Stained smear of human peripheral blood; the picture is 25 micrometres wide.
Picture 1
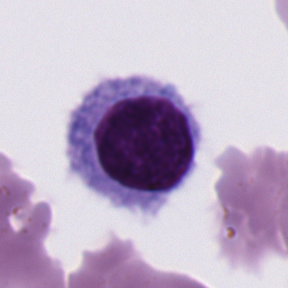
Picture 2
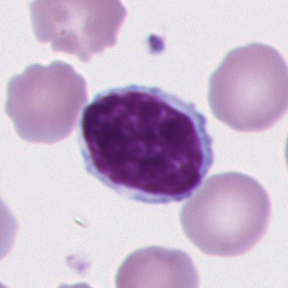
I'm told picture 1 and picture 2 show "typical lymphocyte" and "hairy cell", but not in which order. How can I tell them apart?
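The hairy cell is in picture 1; picture 2 holds the typical lymphocyte. They come out at much the same size: about 12 micrometres across for the hairy cell, about 12 by 10 micrometres for the typical lymphocyte. Where they part is in how much of each cell the nucleus takes up: about 50% of the area in the hairy cell, about 80% in the typical lymphocyte, whose cytoplasm is only a thin pale grey-blue rim.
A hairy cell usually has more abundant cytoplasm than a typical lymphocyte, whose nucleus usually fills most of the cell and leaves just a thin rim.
The hairy cell's cytoplasm also looks mottled and flocculent rather than smooth. Then the borders: the hairy cell's is ragged and fuzzy rather than crisply smooth, while the typical lymphocyte's is finely uneven only along its right side.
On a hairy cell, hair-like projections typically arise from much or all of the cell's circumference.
The nuclei differ in shape as well: round and about 9 micrometres across in the hairy cell, oval with no indentation or lobes in the typical lymphocyte. Chromatin is dark purple in both, densely stained throughout in the hairy cell and coarsely clumped with paler gaps in the typical lymphocyte. Neither nucleus shows a nucleolus, and the typical lymphocyte's cytoplasm has no granules. Crenated red cells lie near the hairy cell on the left, bottom and right without touching it.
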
